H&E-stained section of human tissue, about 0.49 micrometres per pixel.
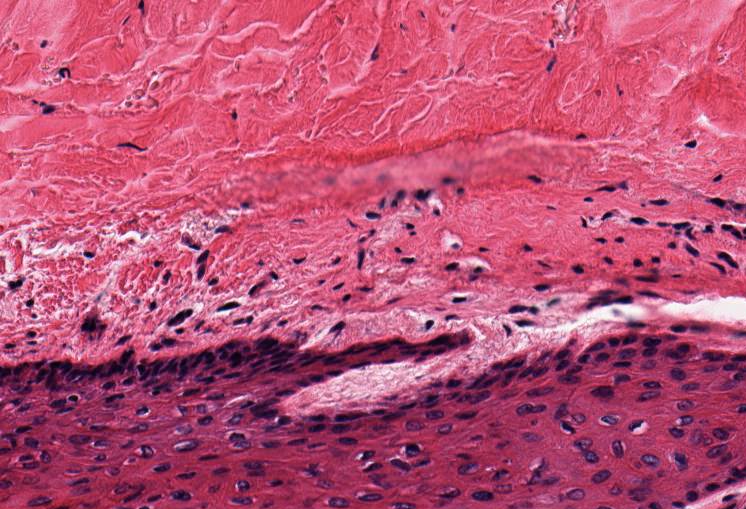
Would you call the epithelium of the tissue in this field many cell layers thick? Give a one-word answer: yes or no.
Yes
